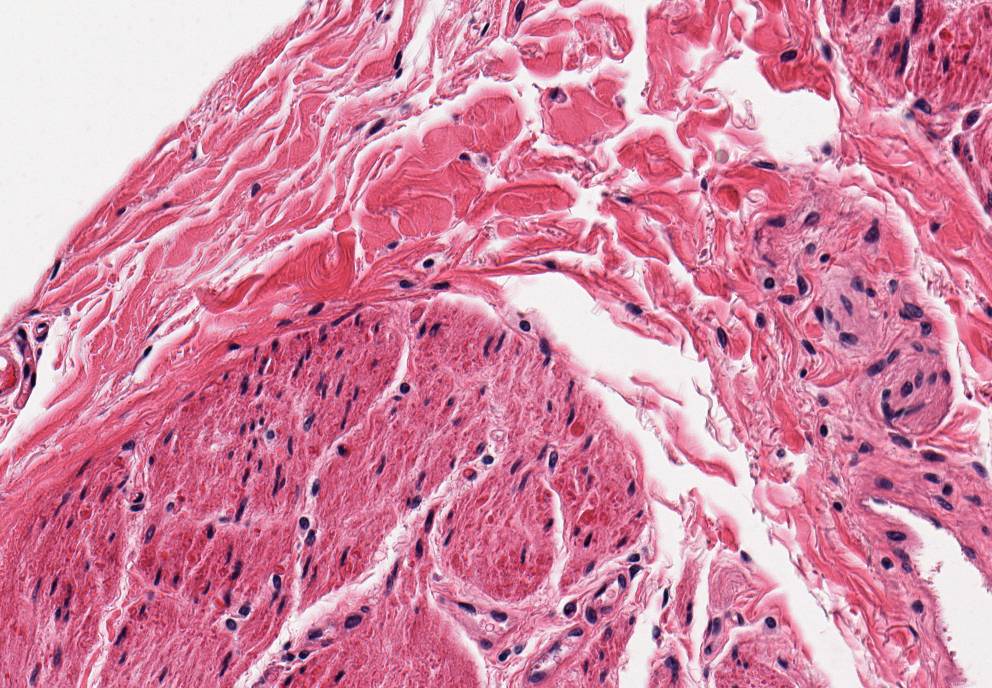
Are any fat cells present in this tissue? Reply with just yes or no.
No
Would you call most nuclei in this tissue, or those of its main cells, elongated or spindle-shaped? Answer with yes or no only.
Yes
